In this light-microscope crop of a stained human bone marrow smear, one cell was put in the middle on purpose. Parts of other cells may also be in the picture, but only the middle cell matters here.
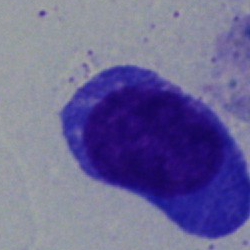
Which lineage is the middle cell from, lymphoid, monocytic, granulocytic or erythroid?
lymphoid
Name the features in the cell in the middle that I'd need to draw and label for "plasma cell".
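It's a plasma cell, and the cytoplasm is what fits best: here it is deep blue.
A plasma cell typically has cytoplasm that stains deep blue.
The rest I'd just take as seen: the cell is elongated, running from upper left to lower right. Its nucleus stains dark purple throughout. The cytoplasm is widest at the lower right end of the cell.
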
